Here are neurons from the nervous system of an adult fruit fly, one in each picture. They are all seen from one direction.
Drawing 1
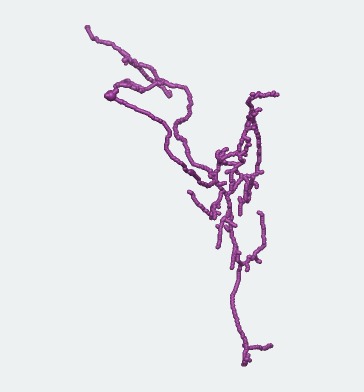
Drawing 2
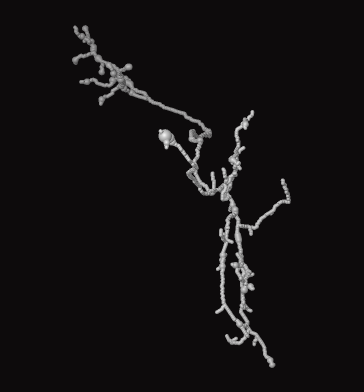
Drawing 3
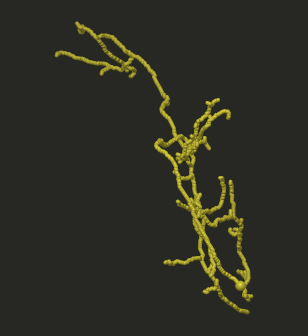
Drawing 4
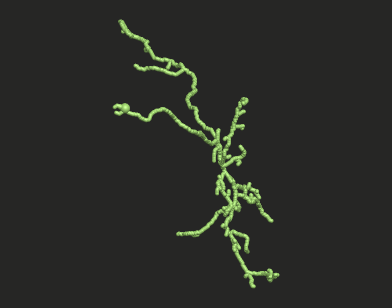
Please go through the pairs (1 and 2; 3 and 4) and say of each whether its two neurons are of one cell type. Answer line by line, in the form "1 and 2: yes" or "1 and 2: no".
1 and 2: no
3 and 4: yes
